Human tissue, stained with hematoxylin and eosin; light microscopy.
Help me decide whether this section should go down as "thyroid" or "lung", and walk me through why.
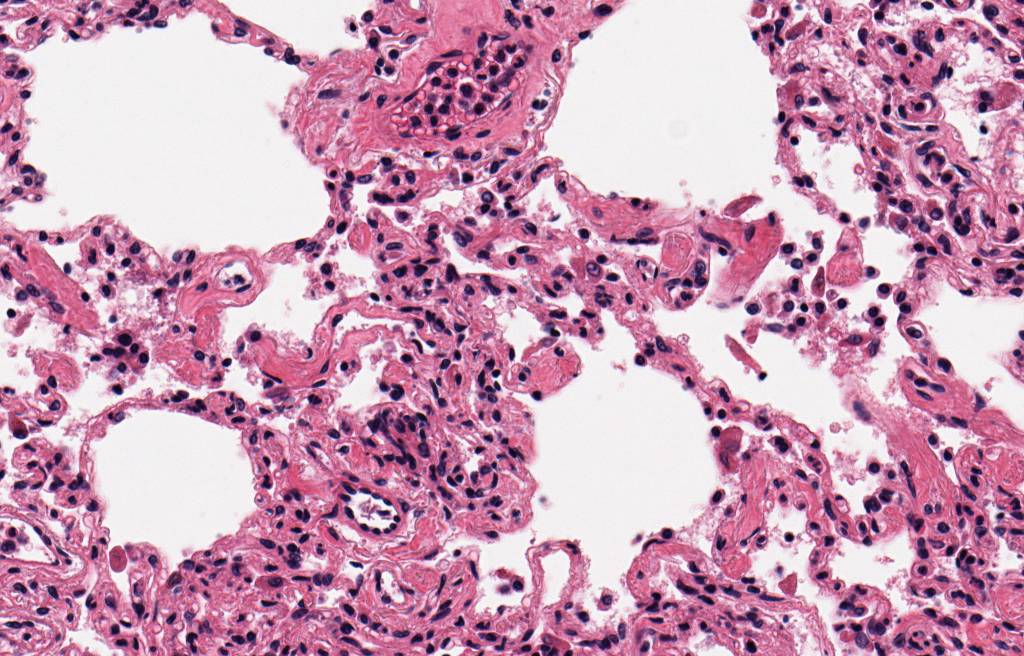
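Lung, not thyroid. Septa form a meshwork enclosing large, rounded, empty spaces, the largest at top left and top right of centre.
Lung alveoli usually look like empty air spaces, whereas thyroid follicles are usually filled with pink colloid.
These empty spaces therefore fit lung. Loose cells and detached pink fragments float within the spaces on the right side. No fat cells present.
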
